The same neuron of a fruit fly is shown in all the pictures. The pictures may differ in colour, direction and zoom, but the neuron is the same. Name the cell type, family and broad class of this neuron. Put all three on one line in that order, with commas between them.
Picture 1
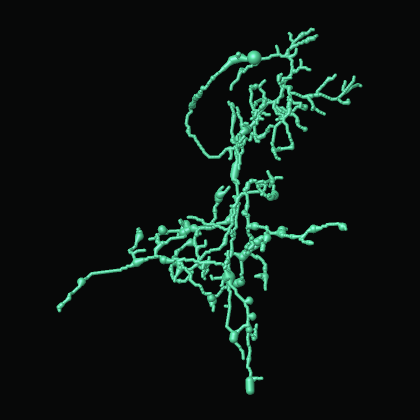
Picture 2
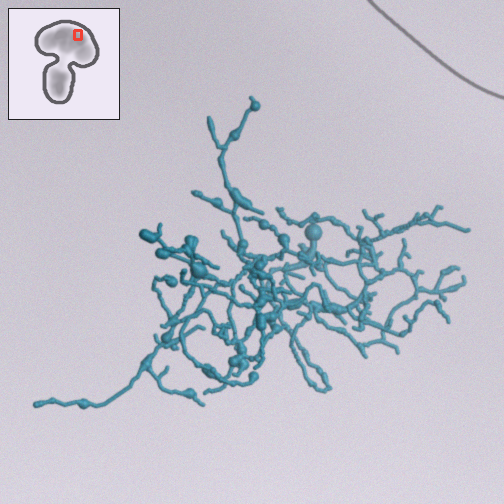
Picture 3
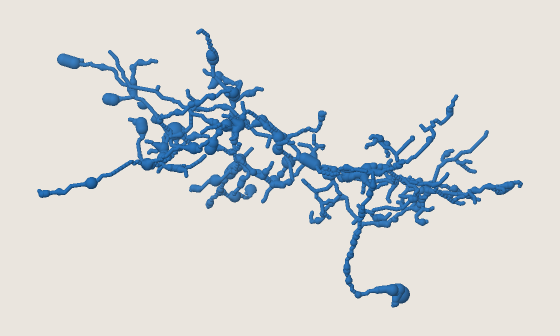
CB2814, hemilineage SLPpm2, central-brain intrinsic neuron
